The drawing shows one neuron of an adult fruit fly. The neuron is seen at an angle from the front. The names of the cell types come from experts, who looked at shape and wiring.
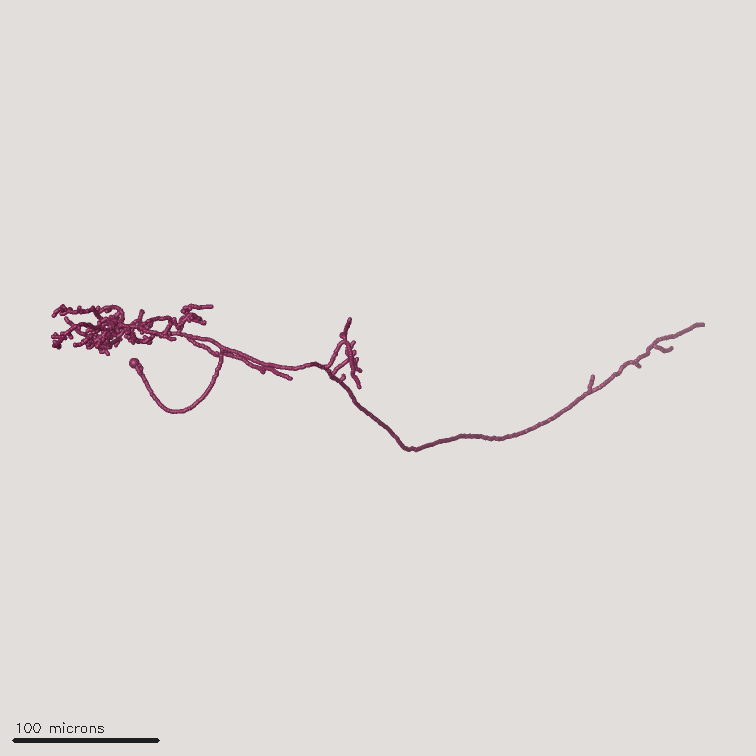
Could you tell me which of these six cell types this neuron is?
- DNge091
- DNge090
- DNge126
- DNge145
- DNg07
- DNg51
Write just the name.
DNge145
